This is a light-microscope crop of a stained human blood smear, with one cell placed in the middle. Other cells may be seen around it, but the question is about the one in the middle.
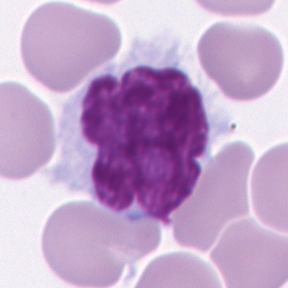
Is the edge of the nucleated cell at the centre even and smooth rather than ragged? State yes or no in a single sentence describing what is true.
No, this cell has a rough edge, ragged or bearing projections, blebs or tags.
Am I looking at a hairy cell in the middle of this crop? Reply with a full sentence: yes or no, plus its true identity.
Yes, the cell under consideration, the one in the middle, is a hairy cell.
